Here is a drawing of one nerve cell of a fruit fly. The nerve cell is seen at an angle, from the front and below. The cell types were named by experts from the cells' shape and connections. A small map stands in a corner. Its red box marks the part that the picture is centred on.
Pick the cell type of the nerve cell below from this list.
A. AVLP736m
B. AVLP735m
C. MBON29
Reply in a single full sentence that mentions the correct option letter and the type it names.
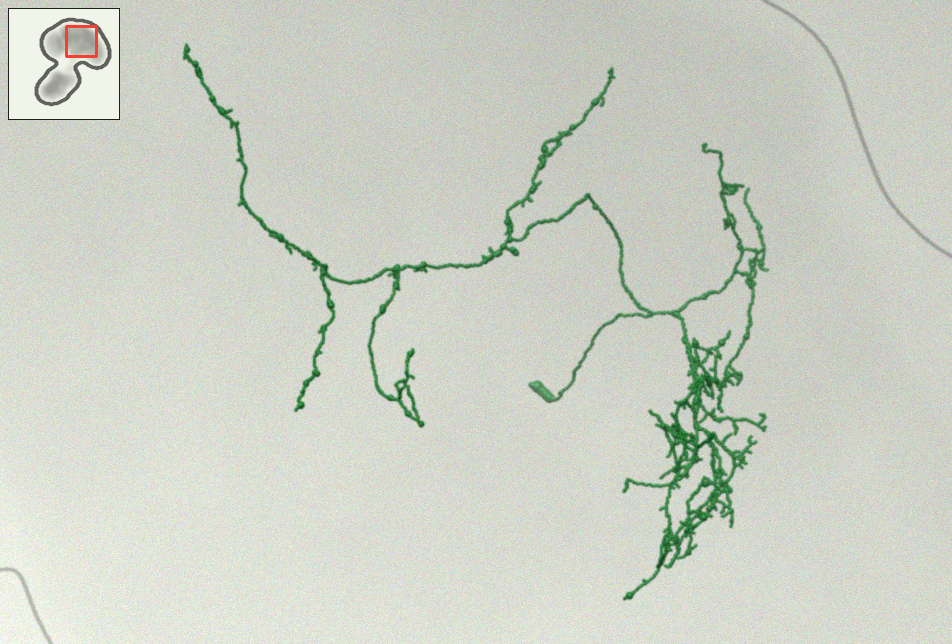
The cell type matching the nerve cell is AVLP736m, which option A provides.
